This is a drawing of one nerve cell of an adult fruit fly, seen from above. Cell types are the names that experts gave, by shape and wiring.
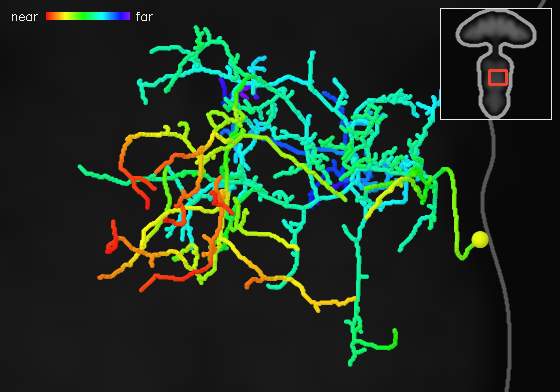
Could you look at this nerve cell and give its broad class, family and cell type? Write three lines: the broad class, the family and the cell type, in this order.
nerve-cord intrinsic neuron
hemilineage 17A
IN17A030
